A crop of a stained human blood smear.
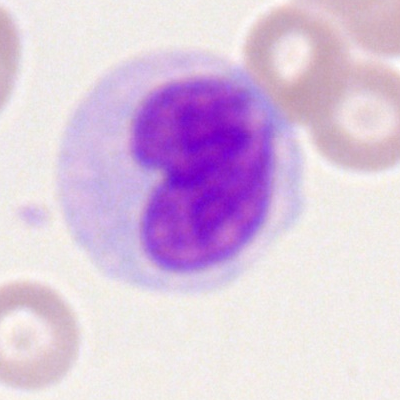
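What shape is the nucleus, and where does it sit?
It is kidney-shaped with its notch facing left, and it sits toward the right side of the cell.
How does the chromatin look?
It is purple, with paler patches among darker areas.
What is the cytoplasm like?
Abundant and pale blue-grey.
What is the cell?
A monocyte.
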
